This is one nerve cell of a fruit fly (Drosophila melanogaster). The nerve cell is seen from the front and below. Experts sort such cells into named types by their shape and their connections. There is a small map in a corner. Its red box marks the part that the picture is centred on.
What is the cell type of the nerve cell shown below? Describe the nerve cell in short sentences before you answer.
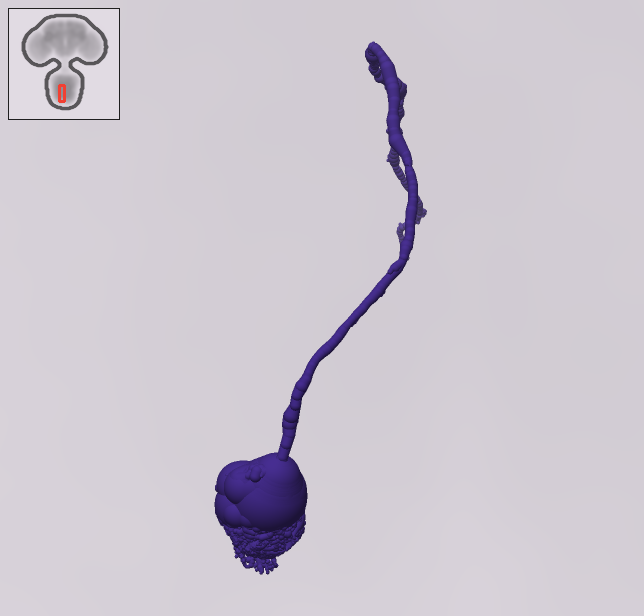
The cell body can be seen at the bottom of the picture. In this view it is more than twice as tall as it is wide. Its cell type is CAPA_b.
